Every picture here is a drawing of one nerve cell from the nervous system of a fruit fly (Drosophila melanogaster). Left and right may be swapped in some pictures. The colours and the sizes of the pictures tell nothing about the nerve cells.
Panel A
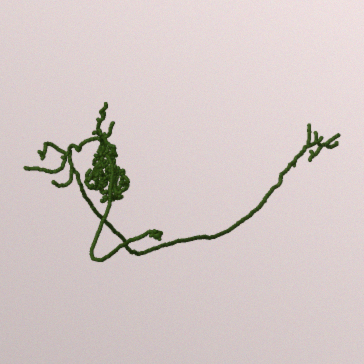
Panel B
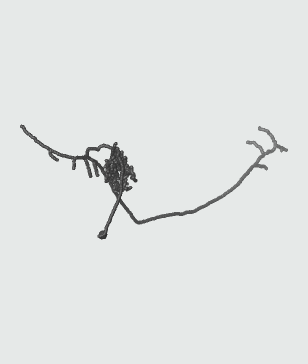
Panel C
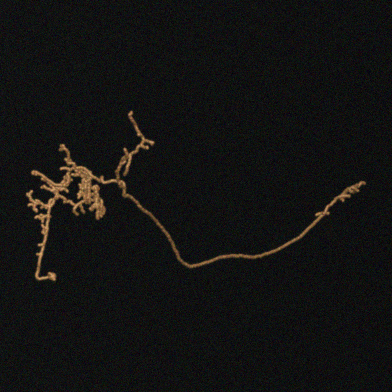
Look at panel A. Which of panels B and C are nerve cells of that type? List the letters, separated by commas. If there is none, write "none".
B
